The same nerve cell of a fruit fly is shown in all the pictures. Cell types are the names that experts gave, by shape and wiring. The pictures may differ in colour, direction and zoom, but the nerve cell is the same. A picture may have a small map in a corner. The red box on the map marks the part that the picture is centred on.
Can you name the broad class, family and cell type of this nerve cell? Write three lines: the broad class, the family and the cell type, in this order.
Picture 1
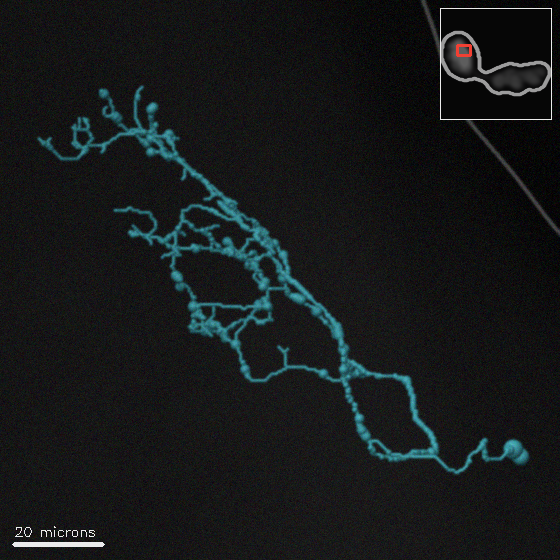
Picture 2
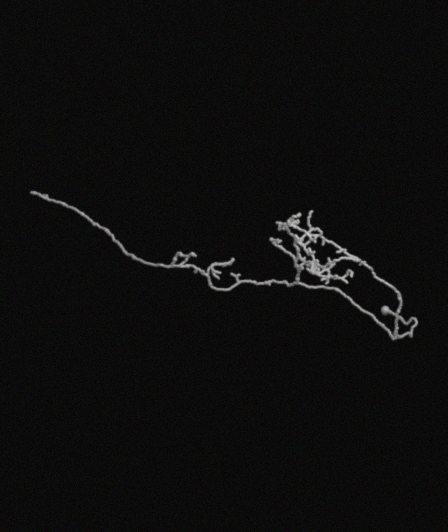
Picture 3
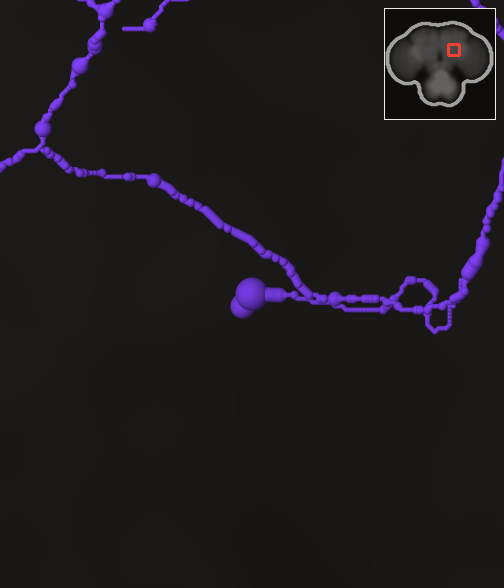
central-brain intrinsic neuron
hemilineage VPNp&v1_ventral
CL283_a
